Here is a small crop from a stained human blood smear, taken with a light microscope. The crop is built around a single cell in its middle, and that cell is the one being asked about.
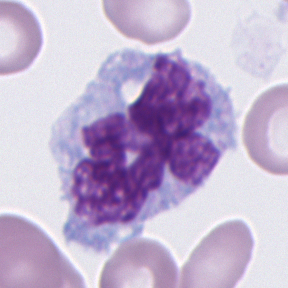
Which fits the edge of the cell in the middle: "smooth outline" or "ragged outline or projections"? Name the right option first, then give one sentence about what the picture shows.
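Ragged outline or projections. The cell border is irregular, with a finely frayed edge.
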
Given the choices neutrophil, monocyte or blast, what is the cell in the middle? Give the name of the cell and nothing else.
monocyte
